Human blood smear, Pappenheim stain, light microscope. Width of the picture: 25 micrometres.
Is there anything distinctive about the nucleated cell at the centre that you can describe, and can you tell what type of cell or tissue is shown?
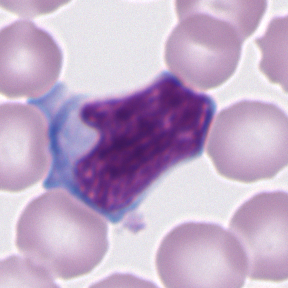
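A notch is cut into the left side of the nucleus, and small reddish dots are scattered across it. The cytoplasm is pale blue, with most of it lying to the left of the nucleus. The cell is a typical lymphocyte.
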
